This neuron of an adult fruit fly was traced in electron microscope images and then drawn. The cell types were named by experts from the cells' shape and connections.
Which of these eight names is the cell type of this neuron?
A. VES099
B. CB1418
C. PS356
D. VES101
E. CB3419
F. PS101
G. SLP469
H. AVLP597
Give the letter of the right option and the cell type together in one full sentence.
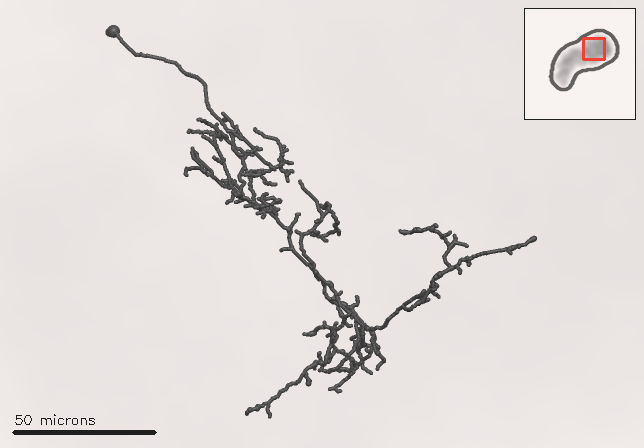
The neuron is typed as VES101, which is listed in option D.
